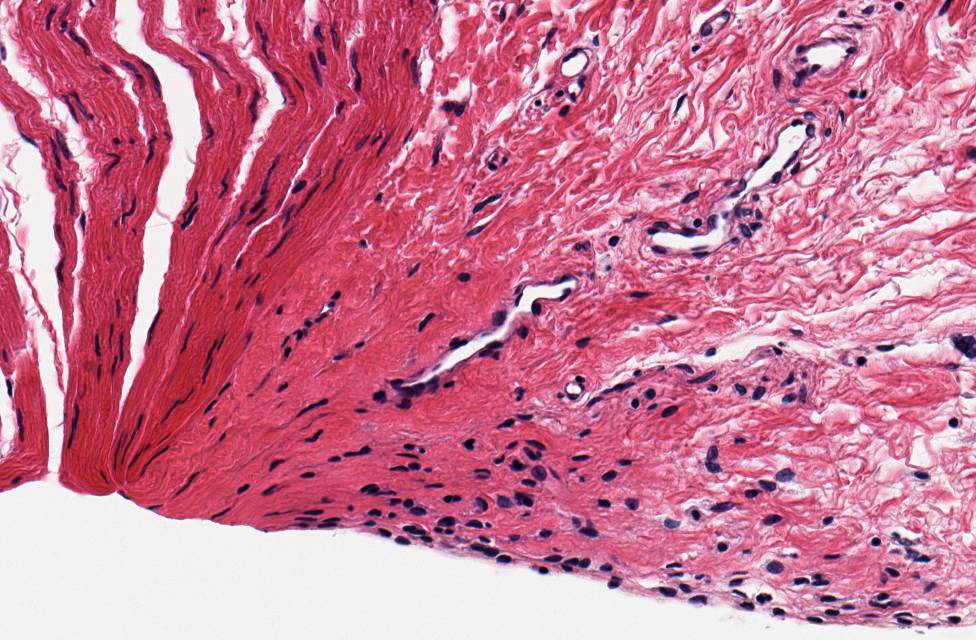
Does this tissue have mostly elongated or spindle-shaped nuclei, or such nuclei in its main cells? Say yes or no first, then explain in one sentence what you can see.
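Yes. The nuclei within the fibre bundles are dark, elongated and lie parallel to the fibres.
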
